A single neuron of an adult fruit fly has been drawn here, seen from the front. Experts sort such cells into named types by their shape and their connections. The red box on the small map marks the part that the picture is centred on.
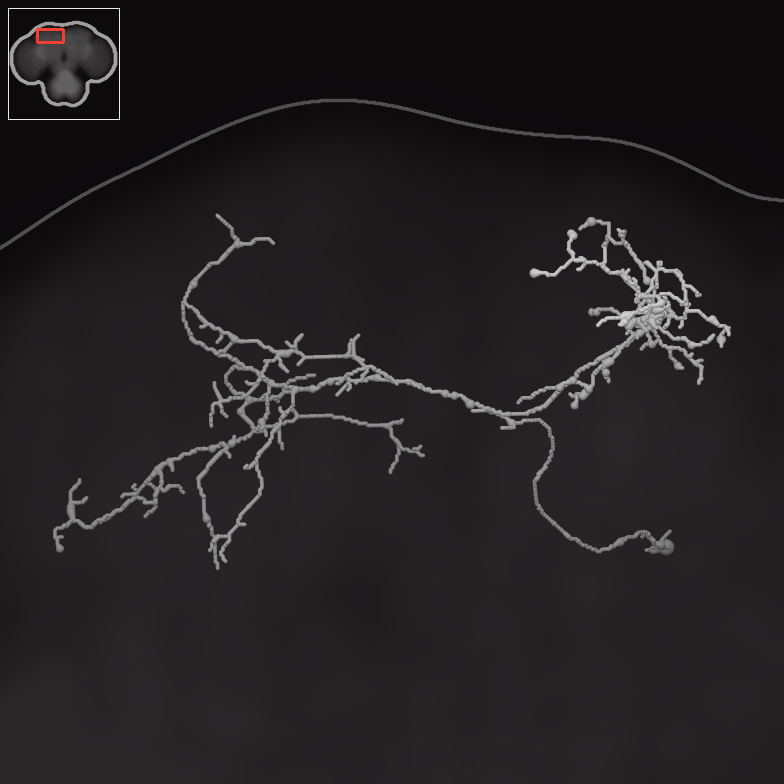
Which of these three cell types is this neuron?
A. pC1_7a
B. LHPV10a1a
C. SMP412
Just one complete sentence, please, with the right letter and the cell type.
Option B states the cell type of the neuron, which is LHPV10a1a.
